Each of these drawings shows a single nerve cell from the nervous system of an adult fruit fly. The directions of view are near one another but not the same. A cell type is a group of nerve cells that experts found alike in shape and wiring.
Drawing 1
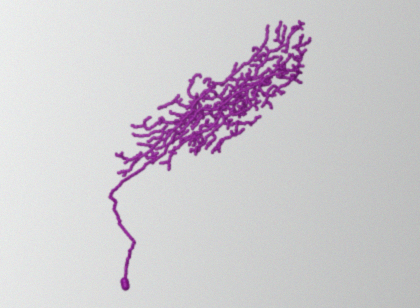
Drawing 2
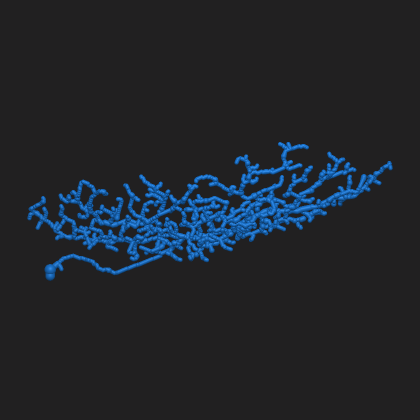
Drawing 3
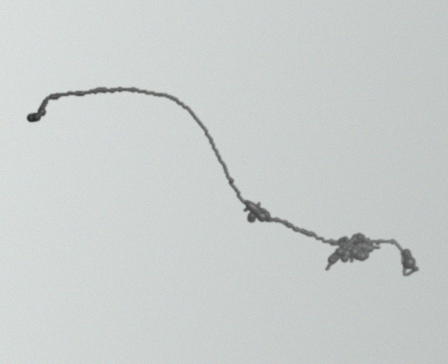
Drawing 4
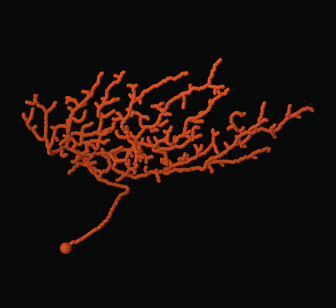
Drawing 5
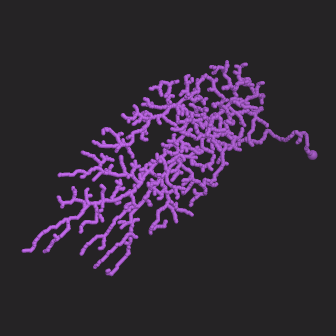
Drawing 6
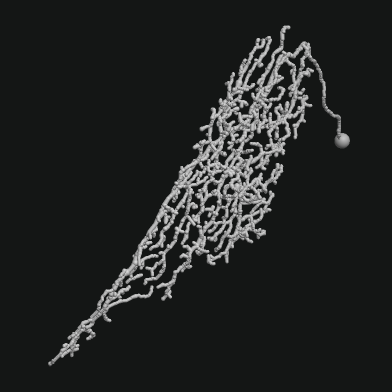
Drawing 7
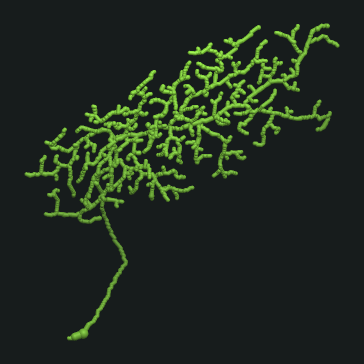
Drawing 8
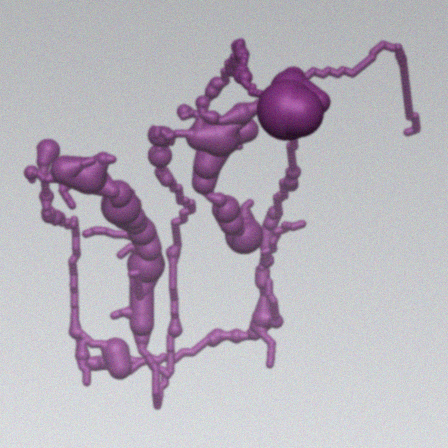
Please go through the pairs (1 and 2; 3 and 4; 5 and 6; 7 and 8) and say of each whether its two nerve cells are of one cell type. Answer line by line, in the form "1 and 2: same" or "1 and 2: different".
1 and 2: same
3 and 4: different
5 and 6: same
7 and 8: different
